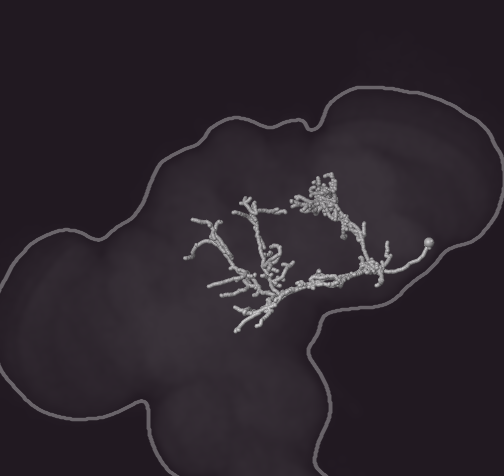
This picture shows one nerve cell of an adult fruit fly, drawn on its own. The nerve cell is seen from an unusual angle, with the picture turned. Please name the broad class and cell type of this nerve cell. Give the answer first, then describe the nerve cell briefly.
This is a central-brain intrinsic neuron. Its cell type is PLP124. Its cell body lies on the right of the picture. In this view it is wider than it is tall.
